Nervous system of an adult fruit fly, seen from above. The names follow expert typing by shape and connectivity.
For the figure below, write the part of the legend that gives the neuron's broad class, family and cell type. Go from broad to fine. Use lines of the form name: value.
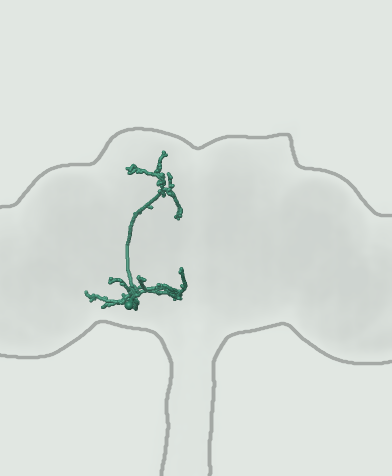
broad class: central-brain intrinsic neuron
family: hemilineage PSp1
cell type: LAL151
